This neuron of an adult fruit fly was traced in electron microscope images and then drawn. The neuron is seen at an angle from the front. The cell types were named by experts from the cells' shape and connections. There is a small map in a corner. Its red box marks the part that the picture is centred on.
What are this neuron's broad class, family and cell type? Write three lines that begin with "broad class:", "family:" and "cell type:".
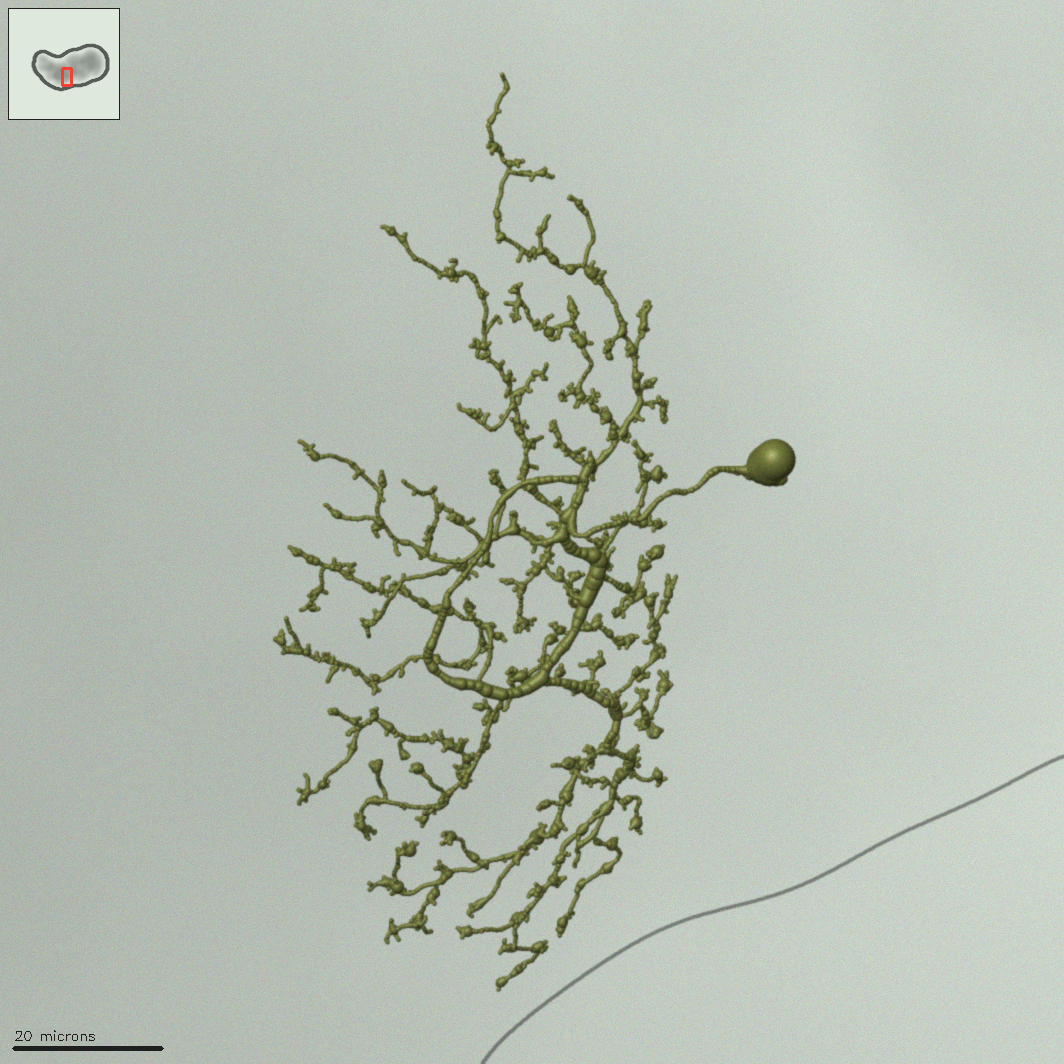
broad class: optic-lobe intrinsic neuron
family: Dm
cell type: Dm18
